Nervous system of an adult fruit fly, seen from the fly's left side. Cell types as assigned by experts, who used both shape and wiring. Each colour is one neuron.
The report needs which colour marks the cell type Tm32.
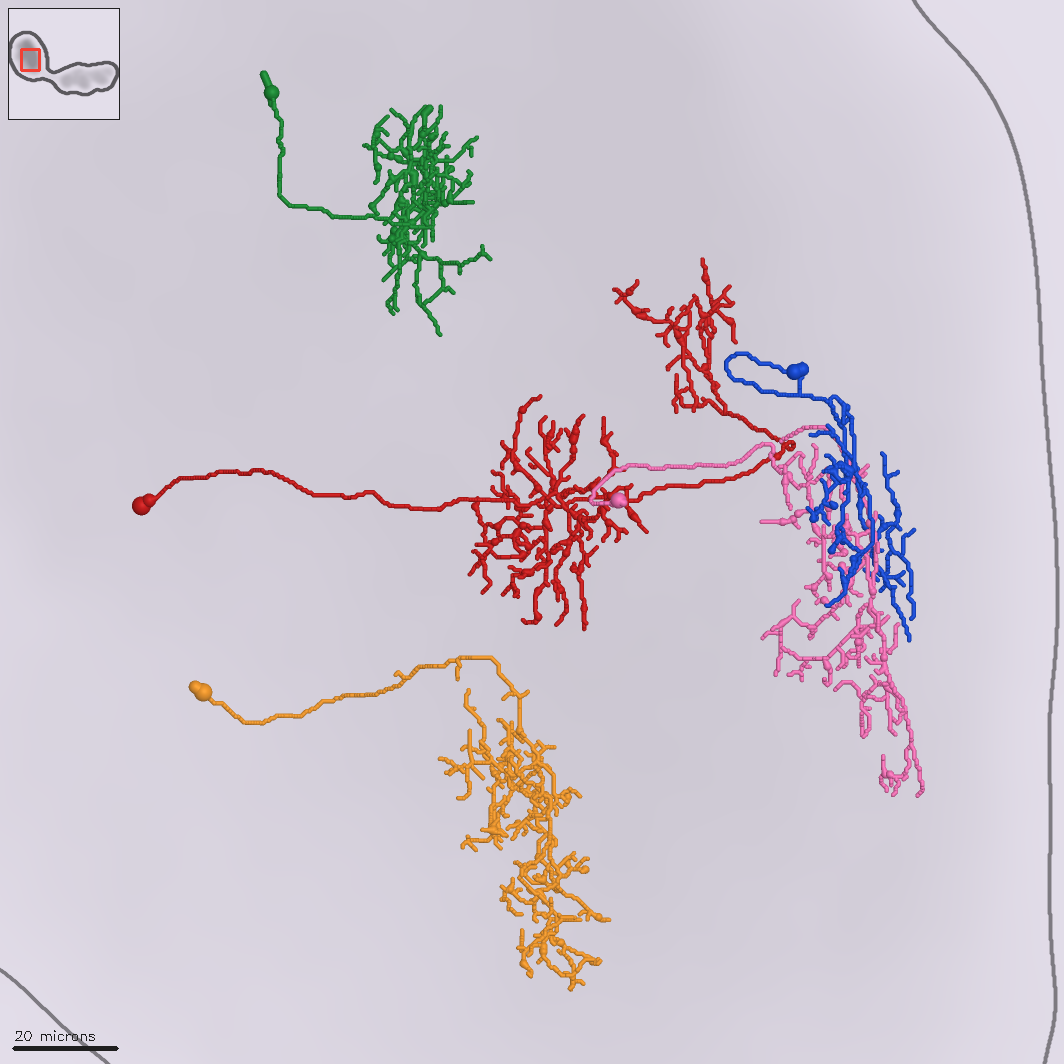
red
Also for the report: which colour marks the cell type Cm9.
pink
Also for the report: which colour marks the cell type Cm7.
orange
